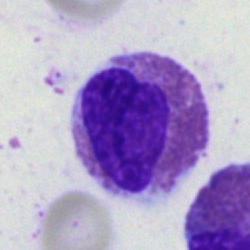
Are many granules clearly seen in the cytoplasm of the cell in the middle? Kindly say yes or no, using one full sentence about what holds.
Yes, there is a large number of visible granules in the cell's cytoplasm.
